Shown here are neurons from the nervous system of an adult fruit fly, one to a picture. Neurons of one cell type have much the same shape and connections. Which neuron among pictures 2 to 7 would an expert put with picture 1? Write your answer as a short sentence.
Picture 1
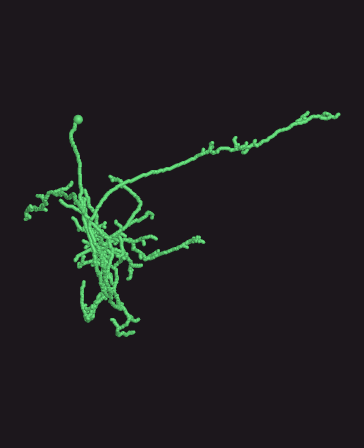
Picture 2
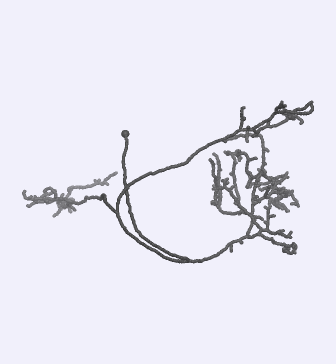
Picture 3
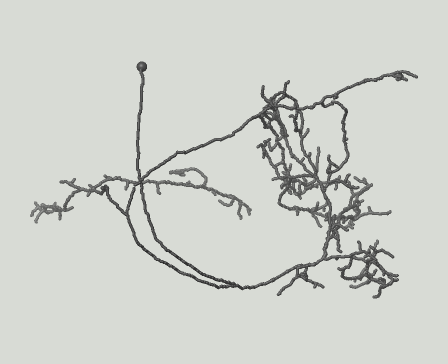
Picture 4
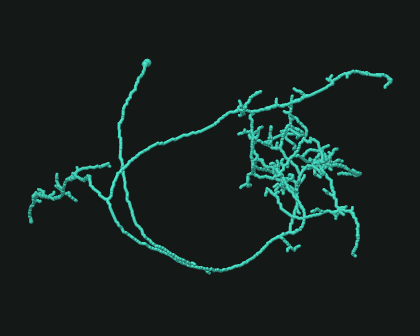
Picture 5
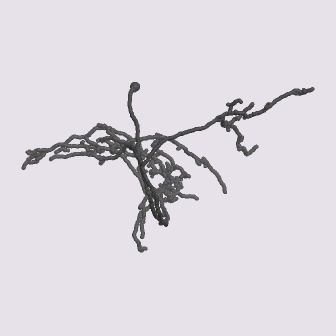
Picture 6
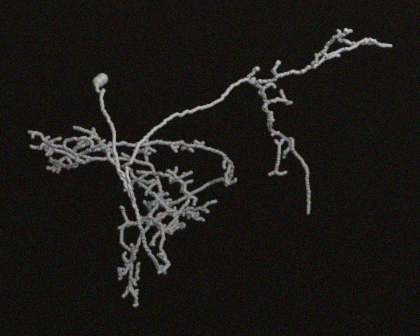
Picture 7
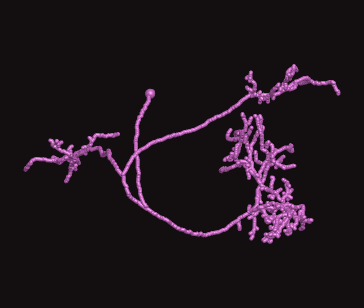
Picture 4 shows a neuron of the same cell type.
